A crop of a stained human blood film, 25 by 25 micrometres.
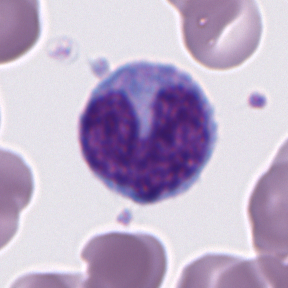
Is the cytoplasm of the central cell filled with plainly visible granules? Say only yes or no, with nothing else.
No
